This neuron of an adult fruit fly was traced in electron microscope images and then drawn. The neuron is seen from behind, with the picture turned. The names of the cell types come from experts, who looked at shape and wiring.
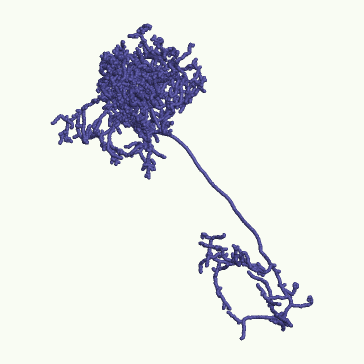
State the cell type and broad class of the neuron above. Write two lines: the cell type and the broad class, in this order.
AVLP572
central-brain intrinsic neuron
